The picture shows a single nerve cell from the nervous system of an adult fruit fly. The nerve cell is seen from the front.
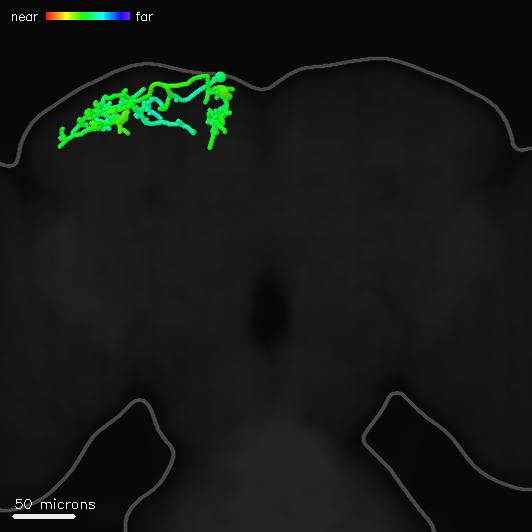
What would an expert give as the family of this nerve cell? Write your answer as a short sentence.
The family is hemilineage SLPpm3.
